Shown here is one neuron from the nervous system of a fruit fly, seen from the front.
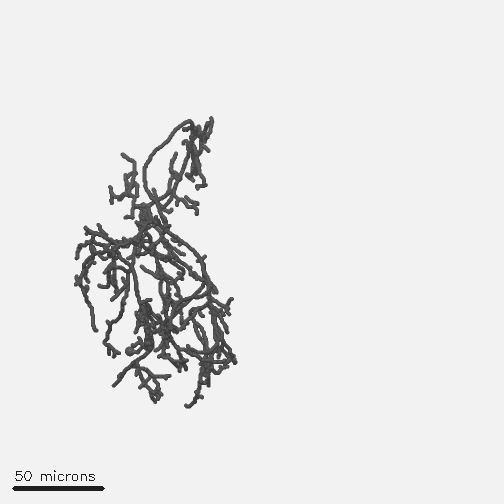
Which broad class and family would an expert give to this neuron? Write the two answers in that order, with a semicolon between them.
nerve-cord intrinsic neuron; hemilineage 12A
